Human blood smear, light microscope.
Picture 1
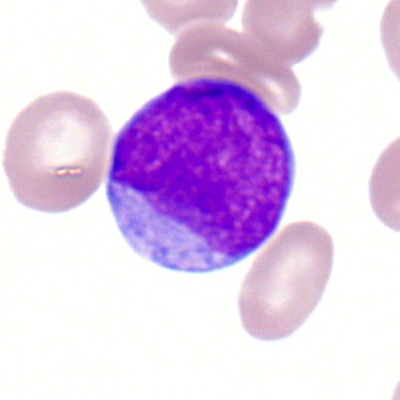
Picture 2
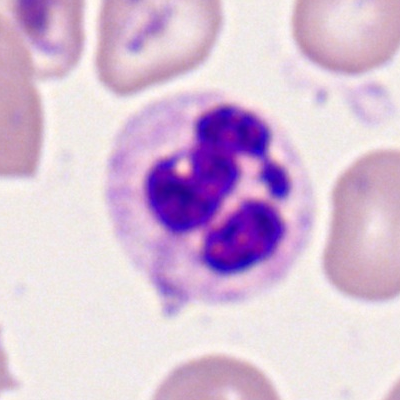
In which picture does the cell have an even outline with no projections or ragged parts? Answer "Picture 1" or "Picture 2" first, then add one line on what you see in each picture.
Picture 1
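Picture 1: The cell surface has no projections.
Picture 2: A small pointed projection sticks out from the lower left edge of the cell.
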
